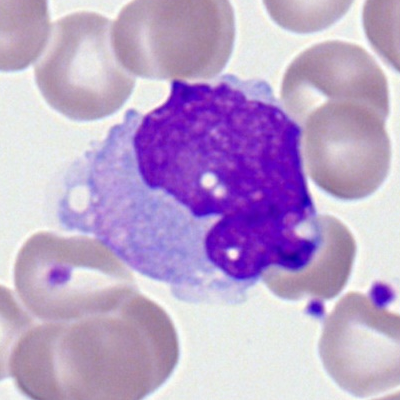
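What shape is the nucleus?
Irregular and folded, with an indented lobe at its lower right.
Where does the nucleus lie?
Toward the right side of the cell.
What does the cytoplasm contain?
Fine, faint lilac granules, plus one clear round vacuole near its left edge.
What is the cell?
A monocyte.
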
